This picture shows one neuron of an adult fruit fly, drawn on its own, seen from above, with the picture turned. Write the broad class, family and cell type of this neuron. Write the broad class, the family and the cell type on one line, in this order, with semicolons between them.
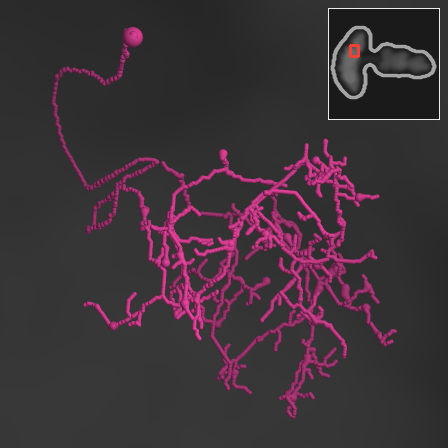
central-brain intrinsic neuron; hemilineage LHl1; CB2038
